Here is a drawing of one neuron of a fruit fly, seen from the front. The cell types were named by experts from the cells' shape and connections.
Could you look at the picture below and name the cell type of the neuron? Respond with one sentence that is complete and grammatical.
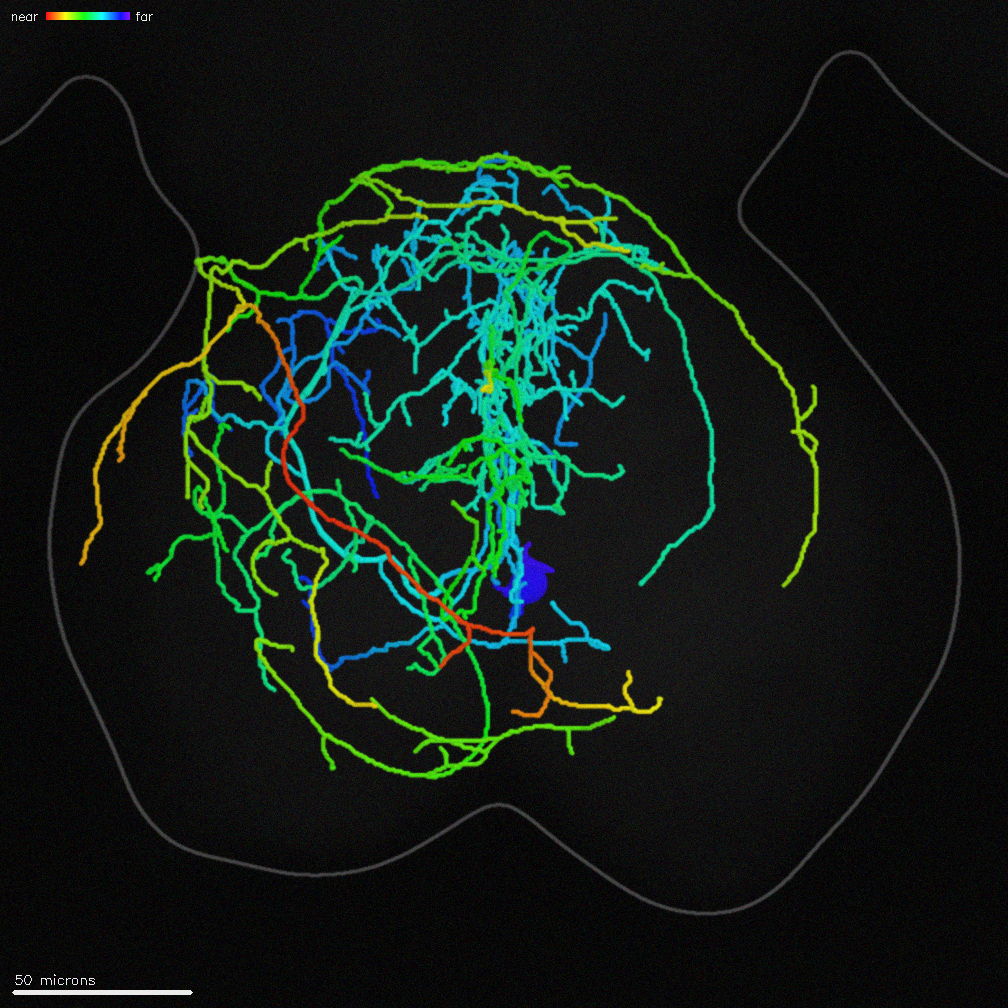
It is to cell type IN27X003 that the neuron belongs.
